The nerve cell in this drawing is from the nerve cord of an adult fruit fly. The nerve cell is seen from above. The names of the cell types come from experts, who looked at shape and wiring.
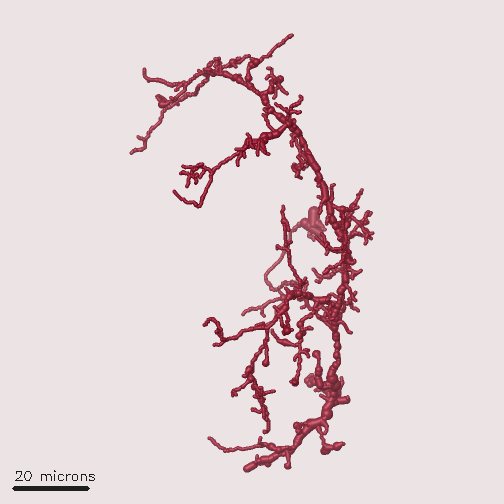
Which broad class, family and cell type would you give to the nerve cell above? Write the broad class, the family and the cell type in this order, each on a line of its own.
nerve-cord intrinsic neuron
hemilineage 13A
IN13A034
